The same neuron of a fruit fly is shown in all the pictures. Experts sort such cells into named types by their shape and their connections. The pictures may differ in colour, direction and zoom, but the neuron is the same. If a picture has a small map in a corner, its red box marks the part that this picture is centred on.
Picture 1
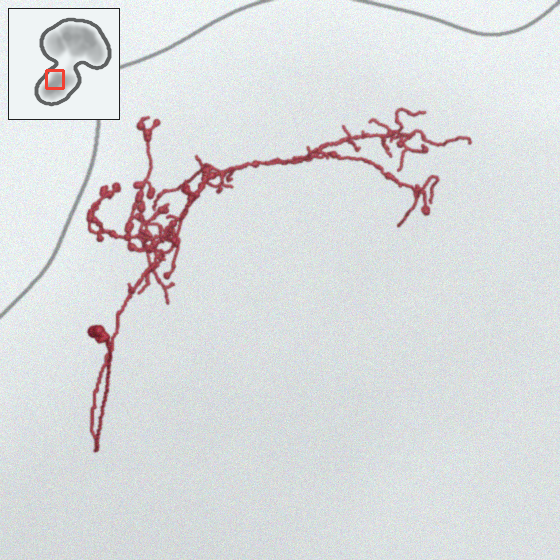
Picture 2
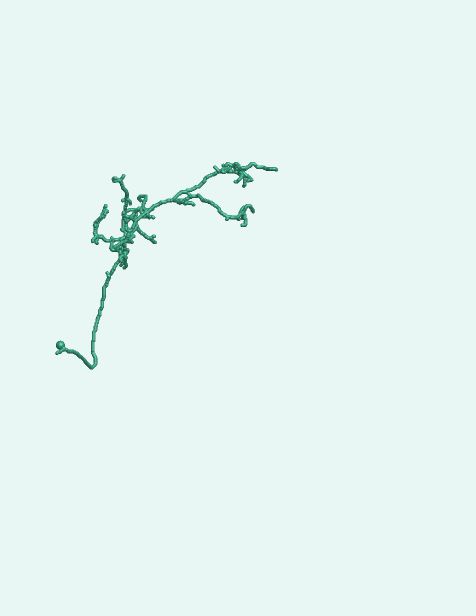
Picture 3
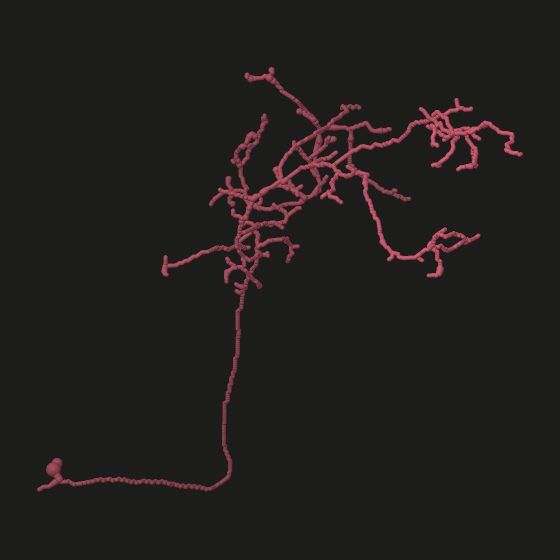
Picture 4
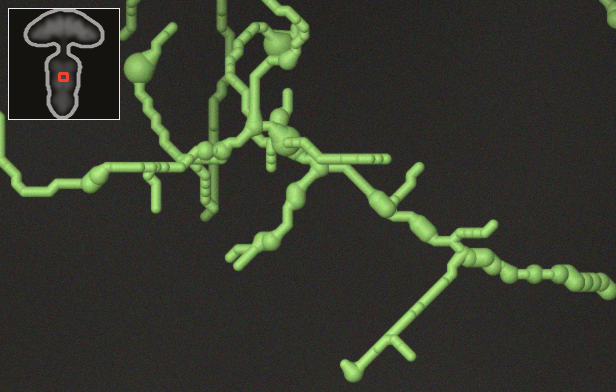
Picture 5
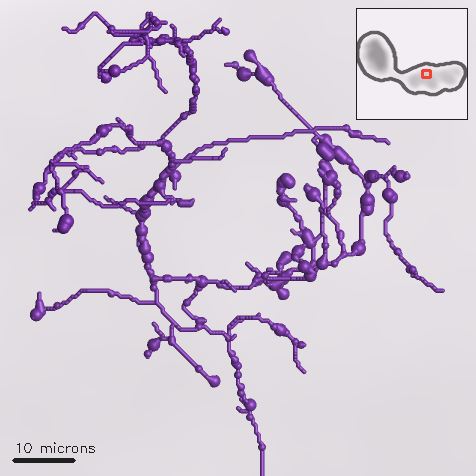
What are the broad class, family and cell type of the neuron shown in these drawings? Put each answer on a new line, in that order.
nerve-cord intrinsic neuron
hemilineage 16B
IN16B099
